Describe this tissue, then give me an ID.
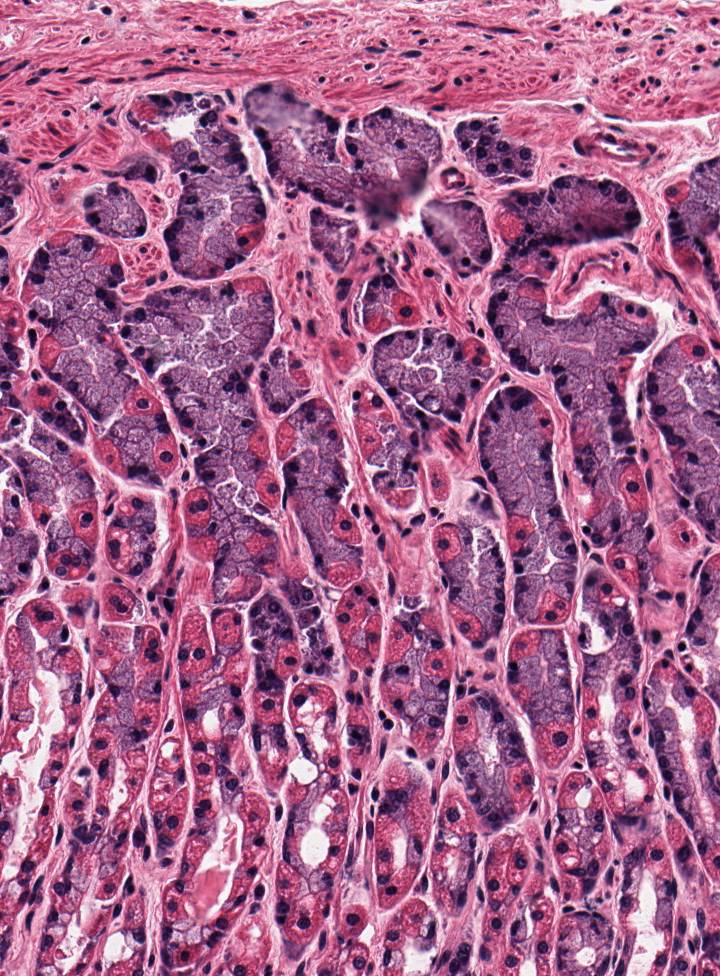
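In the upper half of the glands, chief cells with purple-blue granular cytoplasm and basal nuclei predominate. Parietal cells, rounded with bright pink cytoplasm and a single central round nucleus, are most numerous in the lower half of the field. Gland lumens are narrow slits. This is stomach.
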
